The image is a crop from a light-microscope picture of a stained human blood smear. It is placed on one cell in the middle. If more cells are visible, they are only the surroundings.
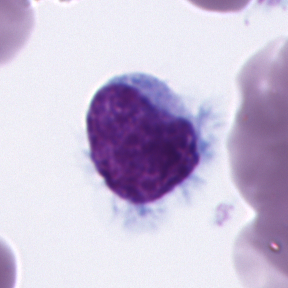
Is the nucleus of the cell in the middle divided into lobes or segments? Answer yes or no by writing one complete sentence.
No, what this cell has is an undivided, compact round, oval or kidney-shaped nucleus.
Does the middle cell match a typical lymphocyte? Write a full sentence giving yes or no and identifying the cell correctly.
No, the label for the central cell is a hairy cell, not a typical lymphocyte.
